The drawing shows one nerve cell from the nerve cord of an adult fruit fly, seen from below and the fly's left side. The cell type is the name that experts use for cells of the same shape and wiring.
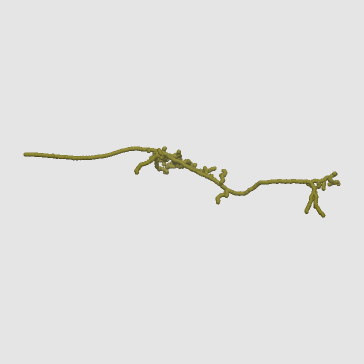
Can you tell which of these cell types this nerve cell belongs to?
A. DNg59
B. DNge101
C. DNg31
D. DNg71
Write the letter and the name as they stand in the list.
B. DNge101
